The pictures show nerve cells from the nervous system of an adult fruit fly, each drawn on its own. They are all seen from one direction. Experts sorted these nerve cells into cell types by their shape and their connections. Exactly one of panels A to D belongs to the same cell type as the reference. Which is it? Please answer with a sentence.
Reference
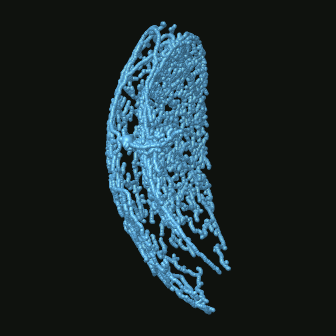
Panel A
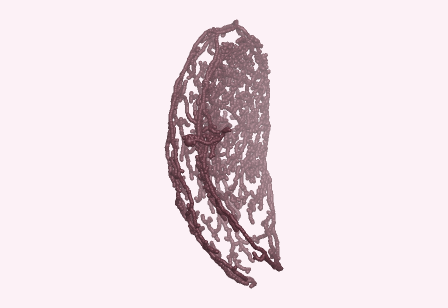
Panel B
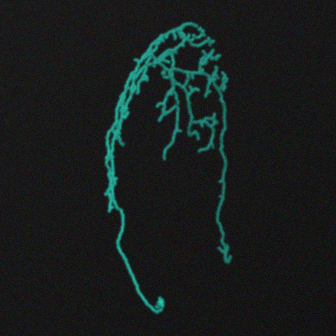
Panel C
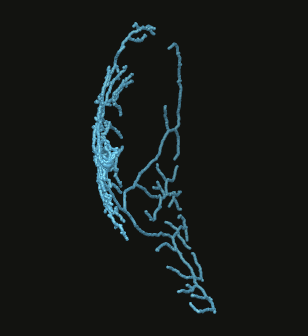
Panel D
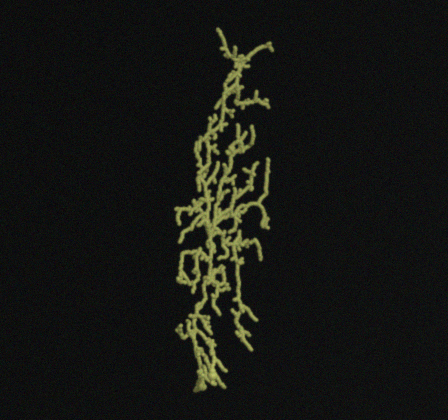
Panel A shows a nerve cell of the same cell type.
